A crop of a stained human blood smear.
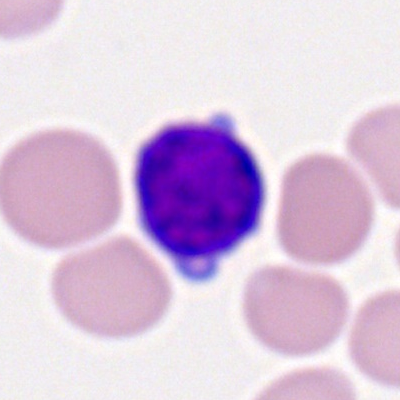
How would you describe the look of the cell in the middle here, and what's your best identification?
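You've got a roughly round outline here. The chromatin's dark purple and coarsely clumped, and what little cytoplasm shows is pale blue. Two small pale blue blebs stick out from the surface, one upper right, one at the bottom. That's a lymphocyte.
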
